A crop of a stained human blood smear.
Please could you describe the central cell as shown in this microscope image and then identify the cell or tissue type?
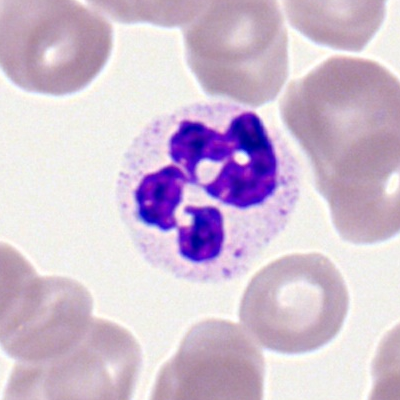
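Round, smooth outline on this one. Its nucleus splits into several separate lobes, with no nucleoli showing. Fine lilac granules are sprinkled through the cytoplasm. So it's a segmented neutrophil.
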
